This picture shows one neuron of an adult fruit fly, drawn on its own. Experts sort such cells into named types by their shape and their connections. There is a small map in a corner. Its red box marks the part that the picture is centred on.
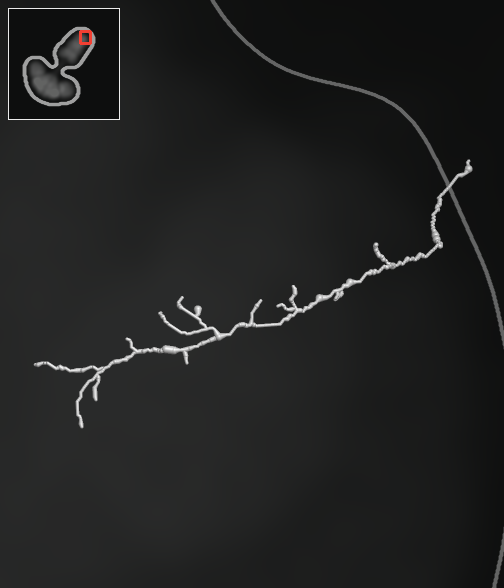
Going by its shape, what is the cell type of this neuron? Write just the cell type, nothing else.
SNta42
